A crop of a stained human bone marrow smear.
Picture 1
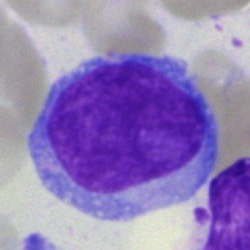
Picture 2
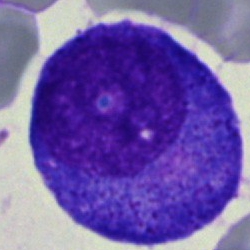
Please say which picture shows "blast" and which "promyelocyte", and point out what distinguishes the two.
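Picture 1 shows a blast, and picture 2 shows a promyelocyte. Nucleus position: in the blast it sits off-centre towards the top, with a wider band of cytoplasm below; in the promyelocyte it lies off-centre toward the upper left. Cytoplasm shape: the blast has a complete rim around the nucleus, while the promyelocyte's cytoplasm forms a crescent along the lower right side. Cytoplasm colour: in the blast it is blue, deeper at the outer edge and paler next to the nucleus. Granules: the promyelocyte's cytoplasm holds fine purple granules.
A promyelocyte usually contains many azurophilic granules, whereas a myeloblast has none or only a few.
Nuclear detail: the blast's chromatin is finely granular, evenly spread and deep purple, and the promyelocyte's nucleus has one small round bluish spot with a pale rim in its upper part.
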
